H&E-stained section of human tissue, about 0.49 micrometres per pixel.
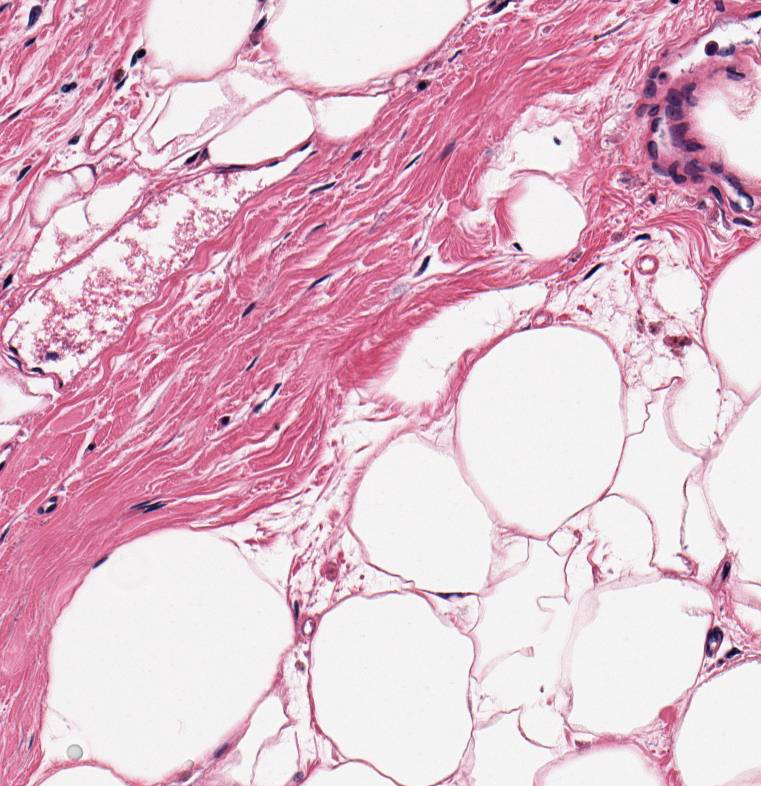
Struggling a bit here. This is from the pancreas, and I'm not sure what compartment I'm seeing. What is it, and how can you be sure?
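Tissue shown: fat. Large adipocytes, clear and empty-looking, with thin membranes, fill most of the lower half and the right side.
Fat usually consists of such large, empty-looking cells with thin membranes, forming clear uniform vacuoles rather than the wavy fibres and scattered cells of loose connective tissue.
A dense pink fibrous band crosses diagonally, lower left to upper right. Its collagen: wavy, bright pink, parallel to the band's long axis, with thin, elongated, dark fibroblast nuclei.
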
